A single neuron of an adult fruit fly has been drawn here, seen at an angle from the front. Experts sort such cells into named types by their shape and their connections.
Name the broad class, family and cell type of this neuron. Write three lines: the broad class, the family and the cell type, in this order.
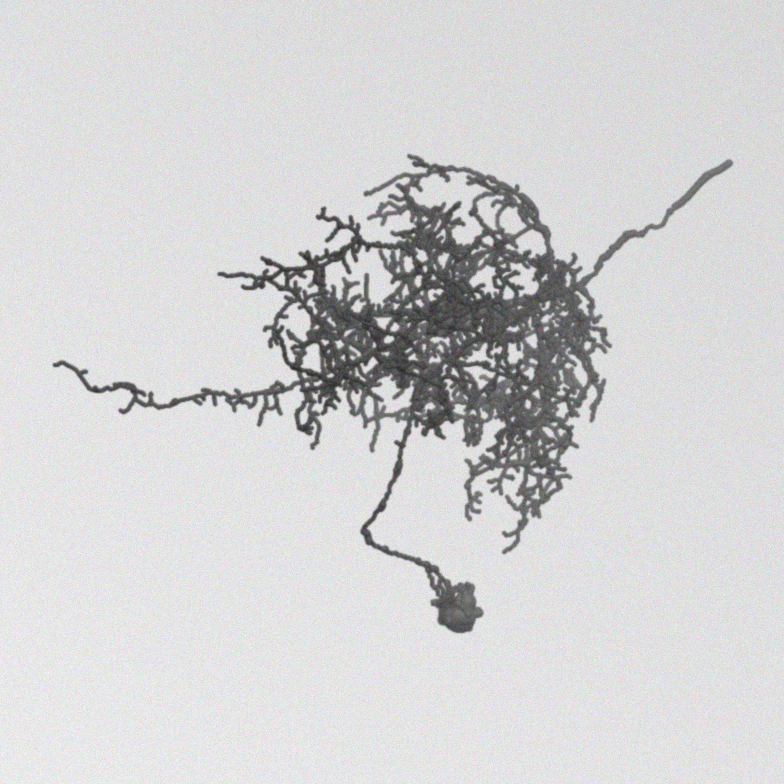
motor neuron of the nerve cord
MNhl
MNhl62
